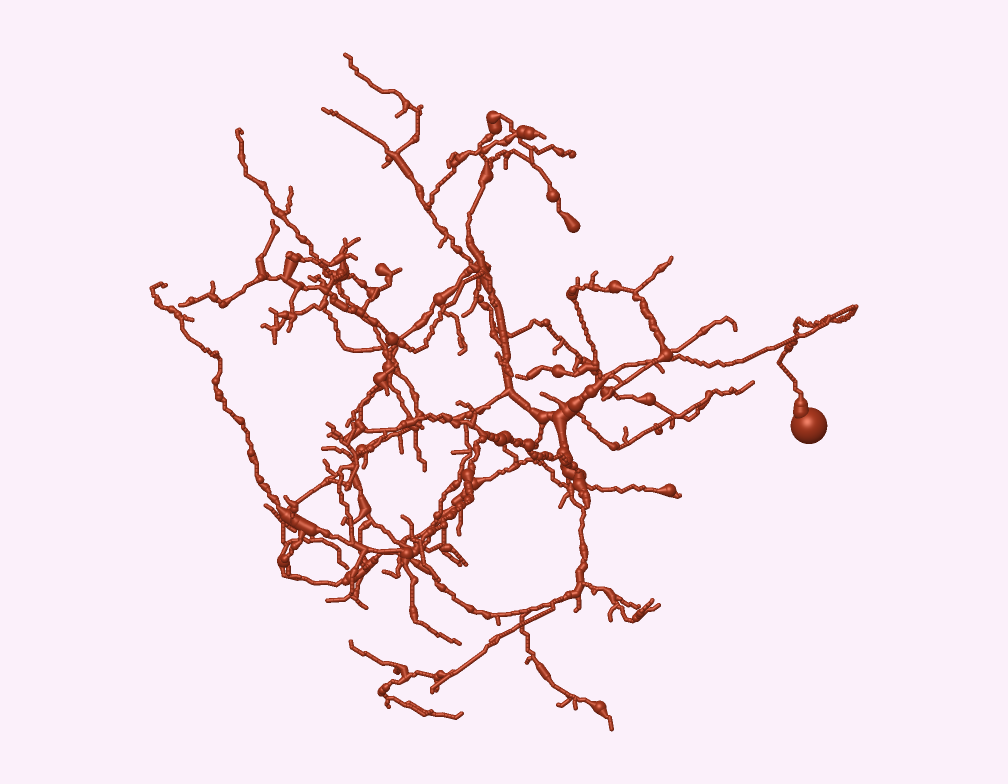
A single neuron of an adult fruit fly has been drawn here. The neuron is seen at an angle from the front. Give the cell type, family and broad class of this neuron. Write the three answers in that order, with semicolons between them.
IN20A.22A057; hemilineage 20A.22A; nerve-cord intrinsic neuron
